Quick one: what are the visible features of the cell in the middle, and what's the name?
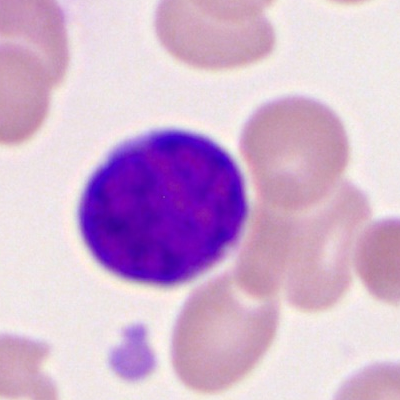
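Looking first at the edge, the cell is round and smooth. The nucleus takes up nearly all of it, so hardly any cytoplasm shows. Its chromatin is deep purple, with darker mottled patches. I can't make out any distinct granules anywhere in the cell. This cell is a myeloblast.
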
